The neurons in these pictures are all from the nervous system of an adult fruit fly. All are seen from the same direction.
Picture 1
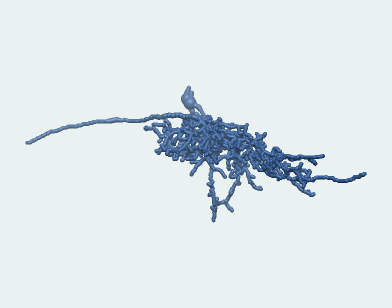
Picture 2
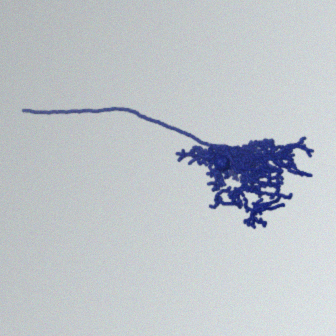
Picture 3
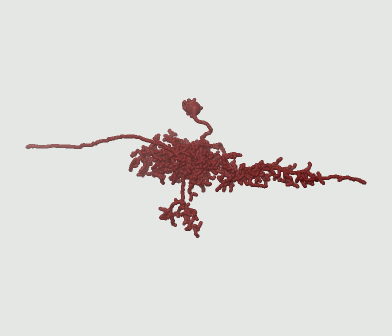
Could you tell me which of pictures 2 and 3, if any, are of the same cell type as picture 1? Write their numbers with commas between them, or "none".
none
